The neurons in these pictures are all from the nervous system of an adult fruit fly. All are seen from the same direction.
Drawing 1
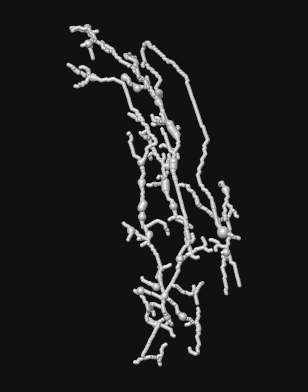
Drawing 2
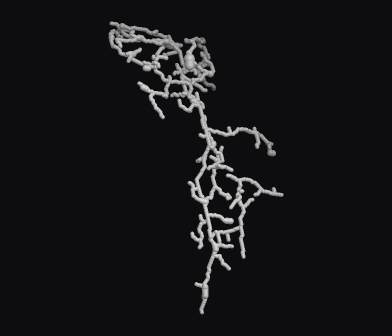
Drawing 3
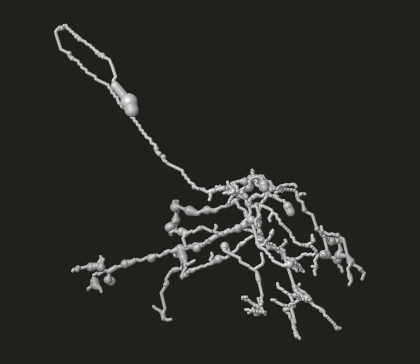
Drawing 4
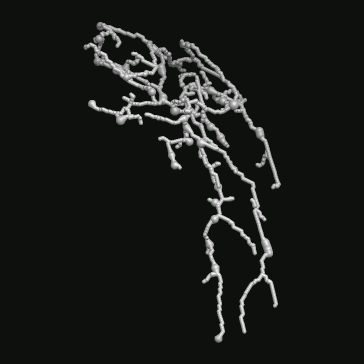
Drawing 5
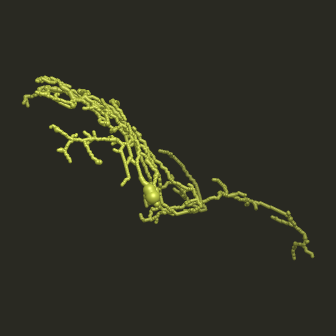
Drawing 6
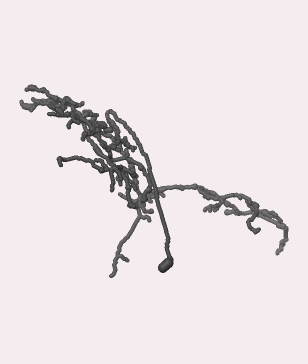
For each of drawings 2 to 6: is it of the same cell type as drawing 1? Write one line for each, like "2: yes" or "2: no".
2: yes
3: no
4: yes
5: no
6: no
